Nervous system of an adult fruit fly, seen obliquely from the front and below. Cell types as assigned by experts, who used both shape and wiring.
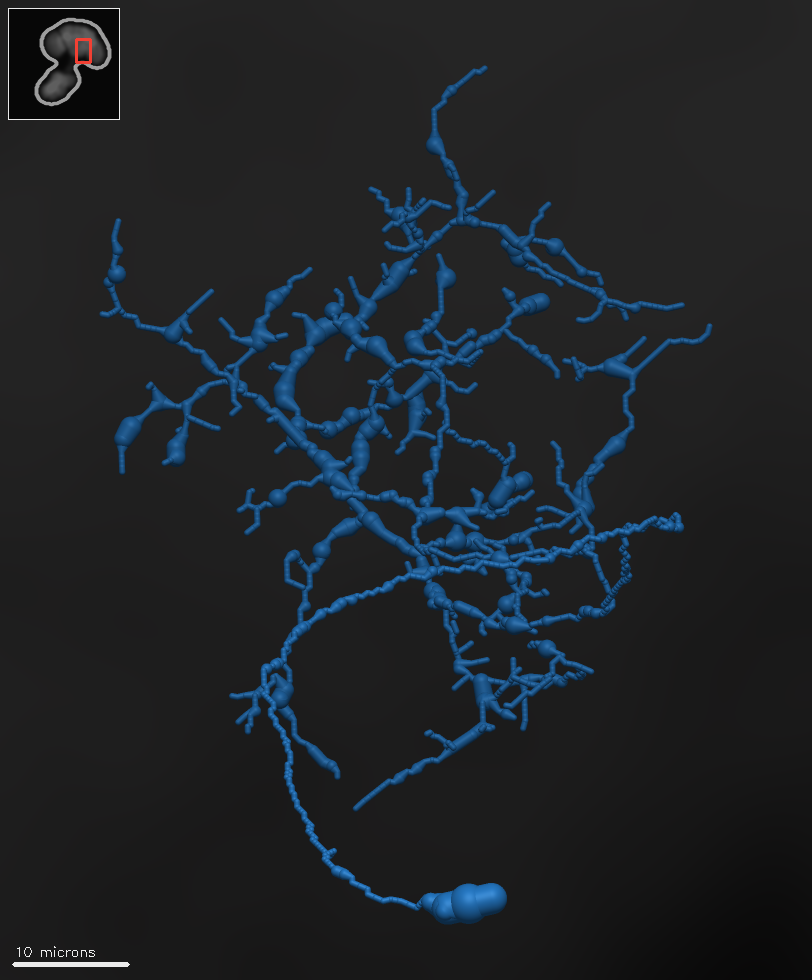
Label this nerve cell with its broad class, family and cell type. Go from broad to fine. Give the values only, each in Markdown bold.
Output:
**central-brain intrinsic neuron**, **hemilineage MX3**, **PS316**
